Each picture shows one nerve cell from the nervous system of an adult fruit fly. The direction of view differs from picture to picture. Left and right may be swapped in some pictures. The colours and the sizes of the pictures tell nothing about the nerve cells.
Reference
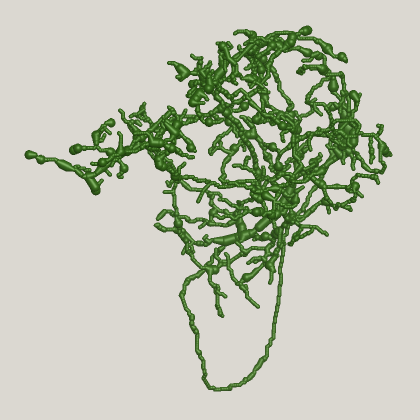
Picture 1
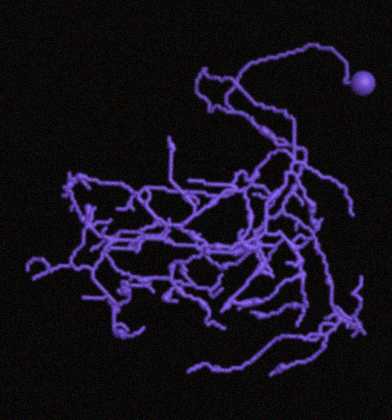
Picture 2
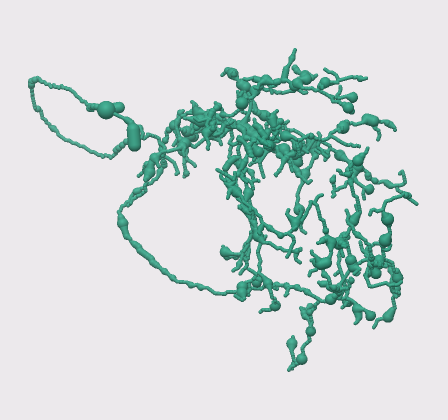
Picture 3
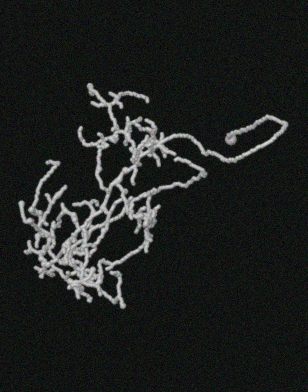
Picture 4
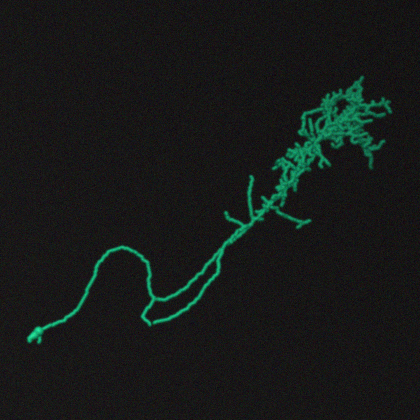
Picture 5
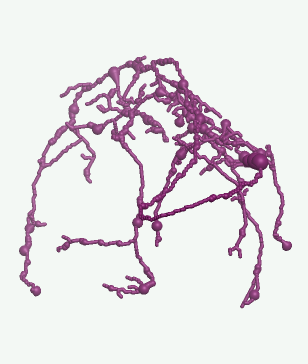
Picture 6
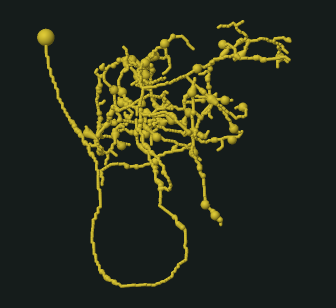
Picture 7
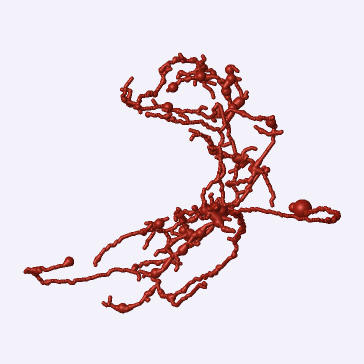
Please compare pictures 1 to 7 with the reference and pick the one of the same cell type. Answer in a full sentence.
Picture 2 shows a nerve cell of the same cell type.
